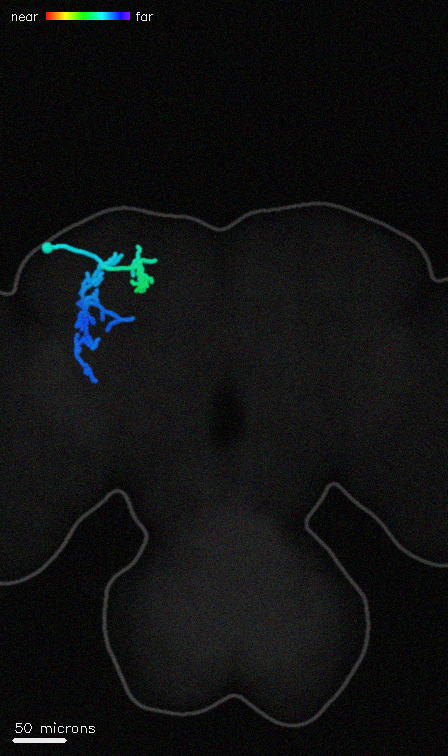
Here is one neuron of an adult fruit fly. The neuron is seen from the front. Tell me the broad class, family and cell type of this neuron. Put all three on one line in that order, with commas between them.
central-brain intrinsic neuron, hemilineage SLPpl1, SLP267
